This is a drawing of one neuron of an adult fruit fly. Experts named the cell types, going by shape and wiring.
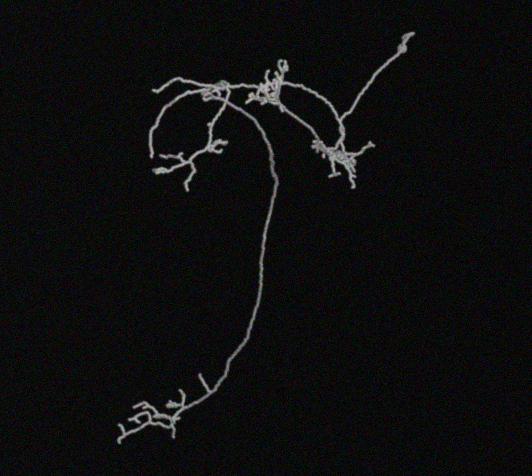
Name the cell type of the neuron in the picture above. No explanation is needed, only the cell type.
AN07B091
